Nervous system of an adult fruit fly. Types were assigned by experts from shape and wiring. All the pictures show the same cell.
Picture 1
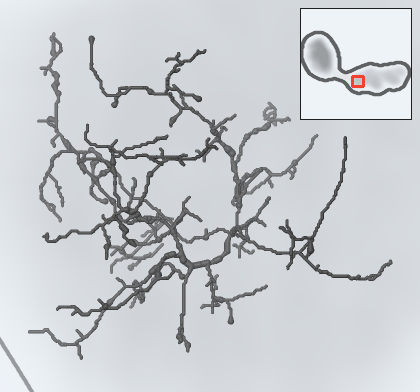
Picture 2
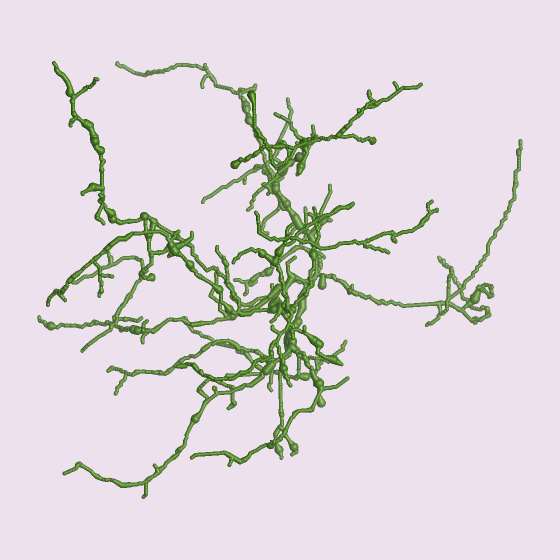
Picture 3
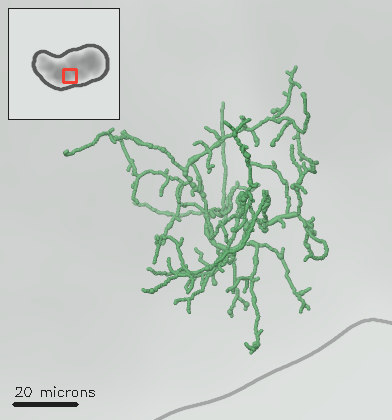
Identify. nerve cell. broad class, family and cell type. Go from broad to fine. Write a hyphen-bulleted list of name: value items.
- broad class: nerve-cord intrinsic neuron
- family: hemilineage 20A.22A
- cell type: IN20A.22A038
